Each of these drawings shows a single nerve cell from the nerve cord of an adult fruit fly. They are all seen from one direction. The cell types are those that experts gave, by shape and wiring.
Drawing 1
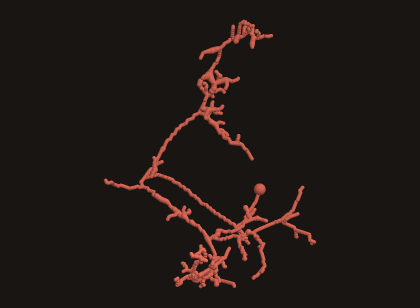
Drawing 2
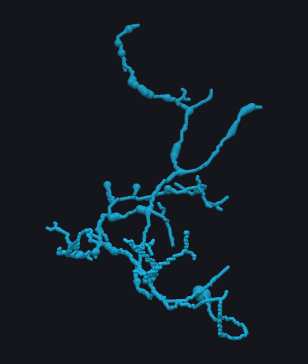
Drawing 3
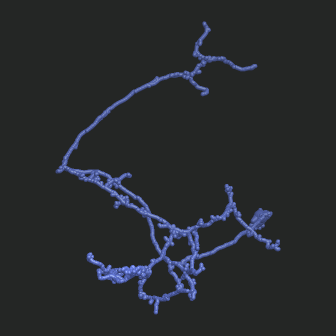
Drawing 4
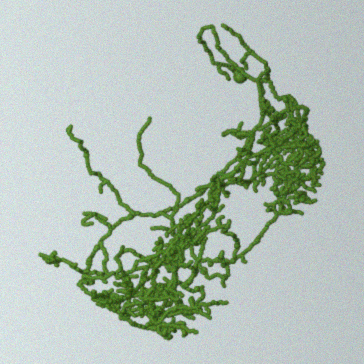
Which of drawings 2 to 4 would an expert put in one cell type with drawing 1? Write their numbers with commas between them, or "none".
2, 3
